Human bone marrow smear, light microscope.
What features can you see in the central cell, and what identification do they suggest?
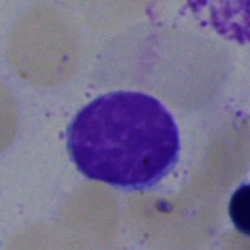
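The outline strikes me as smooth, round to slightly oval. The nucleus fills almost the whole cell, so only a very thin rim of cytoplasm is left, and that rim is pale blue. The chromatin is dense and dark purple, with some fine lighter streaks running through it. I'd call this a lymphocyte.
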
